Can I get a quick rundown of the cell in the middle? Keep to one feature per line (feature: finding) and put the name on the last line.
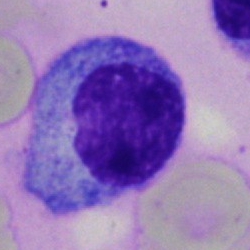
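Nucleus: off-centre, toward the right side.
Cytoplasm: a paler zone beside the nuclear notch; no vacuoles visible.
Outline: irregular, with an angular lower-left corner.
Identification: myelocyte.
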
